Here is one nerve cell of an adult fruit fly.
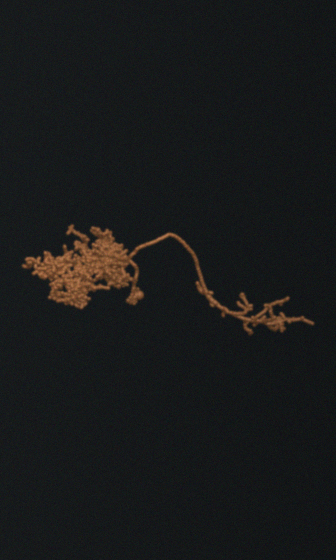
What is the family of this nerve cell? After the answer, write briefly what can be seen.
The family is hemilineage 19A. It is a nerve-cord intrinsic neuron. The cell body is in the middle of the picture. Dozens of branch ends can be seen.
